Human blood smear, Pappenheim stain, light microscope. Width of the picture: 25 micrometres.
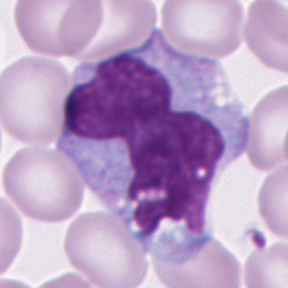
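monocyte, nucleated cell at centre of stained blood smear. Nucleus diagonal across the cell, upper left to lower right. Cytoplasm abundant, pale grey-blue, with only fine, faint granules; no large coarse granules. Several small clear vacuoles in the cytoplasm and along the lower edge of the nucleus.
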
